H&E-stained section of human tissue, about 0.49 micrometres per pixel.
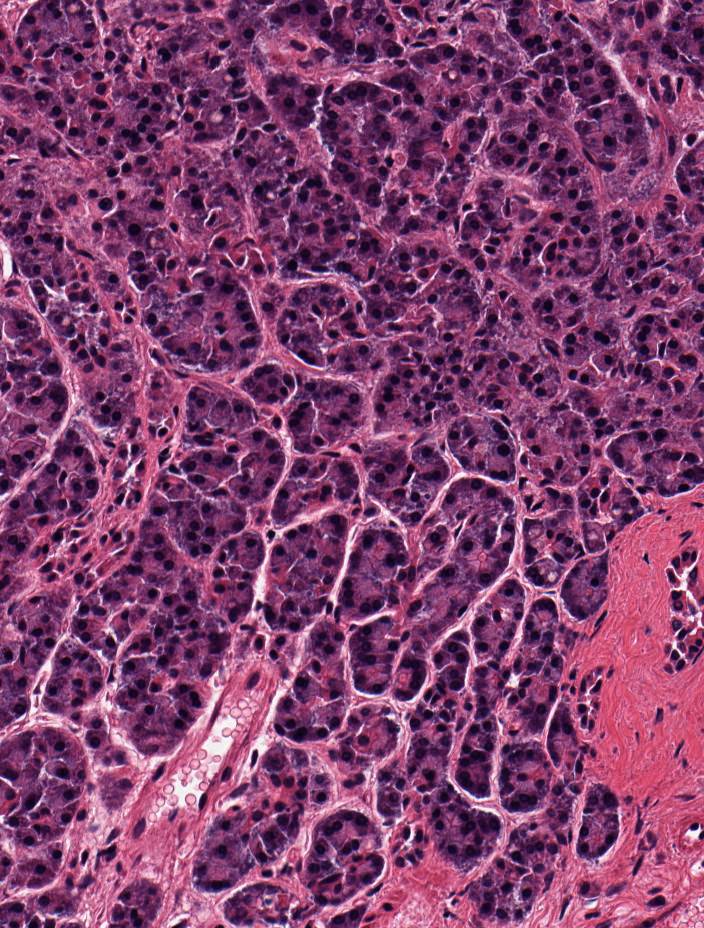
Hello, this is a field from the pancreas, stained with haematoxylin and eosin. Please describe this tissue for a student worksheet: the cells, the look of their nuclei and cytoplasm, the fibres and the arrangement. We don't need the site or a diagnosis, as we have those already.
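Across most of the field, cells are grouped into rounded nests separated by a network of thin septa. The nested cells are polygonal, with abundant granular purple-pink cytoplasm. Their nuclei are round, dark and fairly uniform in size from cell to cell. A dense band of pink collagen occupies the lower right edge.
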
